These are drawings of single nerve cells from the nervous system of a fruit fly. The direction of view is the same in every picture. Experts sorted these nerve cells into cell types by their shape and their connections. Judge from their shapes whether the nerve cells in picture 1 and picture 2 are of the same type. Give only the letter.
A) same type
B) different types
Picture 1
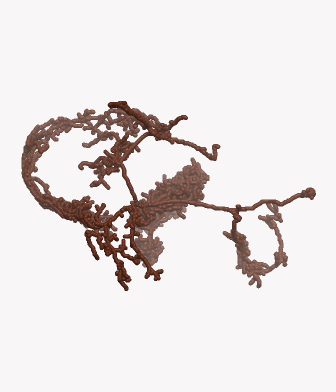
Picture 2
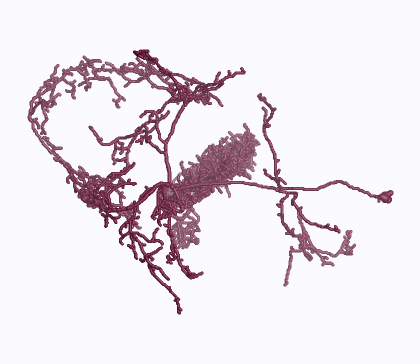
A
